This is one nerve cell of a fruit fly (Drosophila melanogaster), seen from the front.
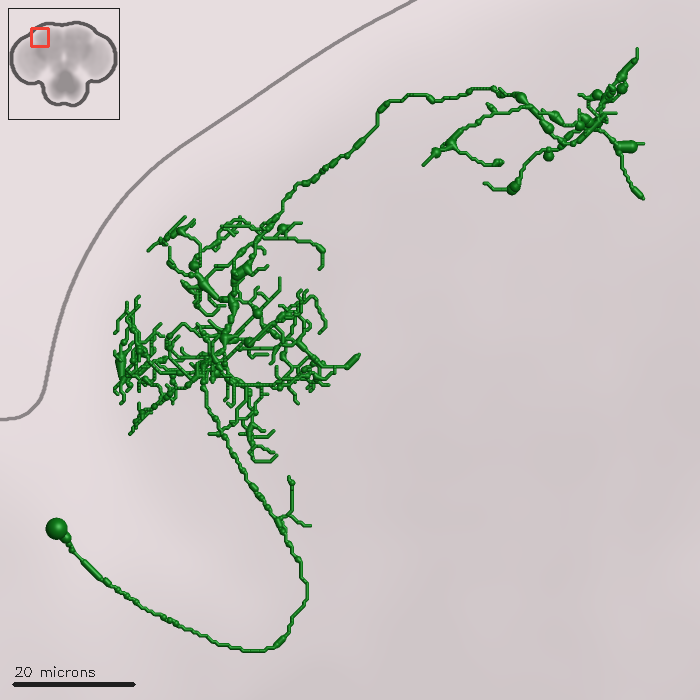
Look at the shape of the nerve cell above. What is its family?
hemilineage VPNl&d1_dorsal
